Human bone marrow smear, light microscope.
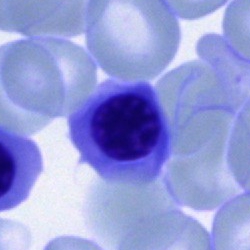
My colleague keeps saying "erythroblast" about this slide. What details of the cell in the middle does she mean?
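Checking this cell against erythroblast, I start with the cytoplasm, which shows no granules.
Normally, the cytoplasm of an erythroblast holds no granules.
So that much fits the erythroblast.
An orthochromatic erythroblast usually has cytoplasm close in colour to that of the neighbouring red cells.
Here the cytoplasm is a deep blue rim around the nucleus, so it does not fit that stage. The outline is somewhat angular rather than smoothly round, moulded by the red cells pressing on it. The chromatin is dark and coarsely clumped, with small paler gaps between the clumps.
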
